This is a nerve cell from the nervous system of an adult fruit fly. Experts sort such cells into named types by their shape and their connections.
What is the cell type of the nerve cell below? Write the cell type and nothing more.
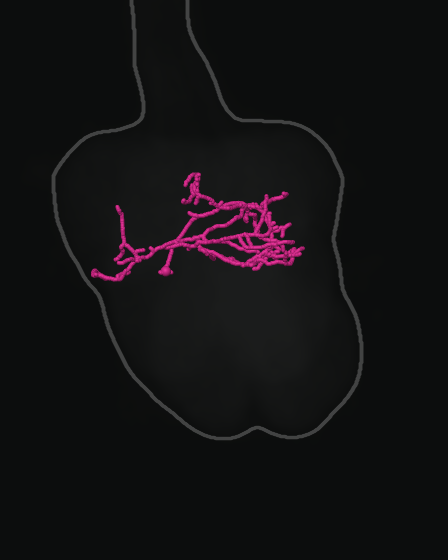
IN12B035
